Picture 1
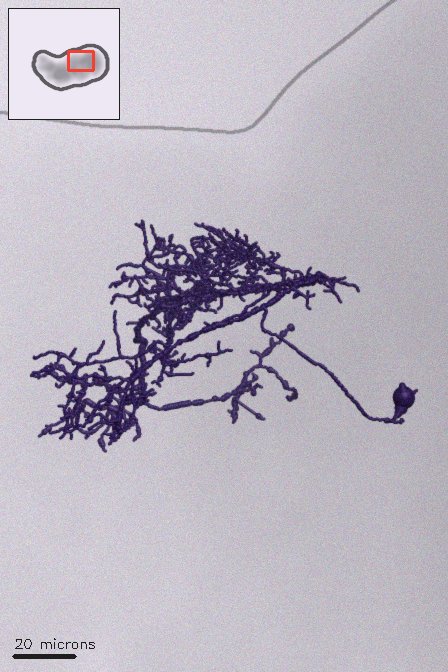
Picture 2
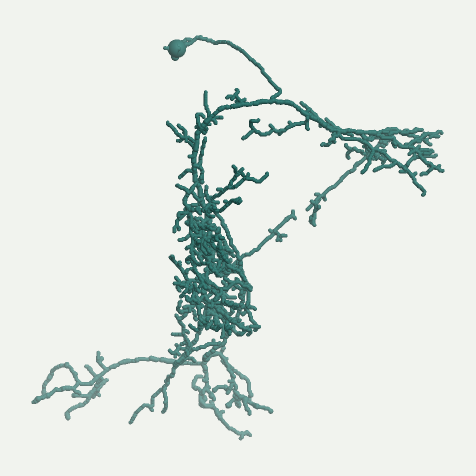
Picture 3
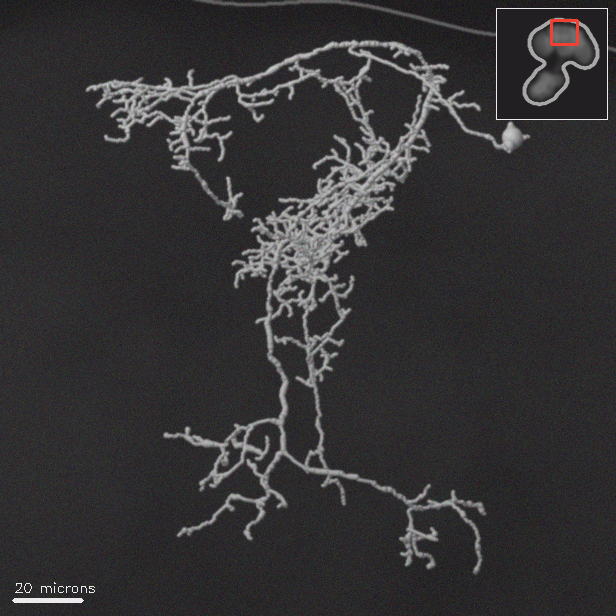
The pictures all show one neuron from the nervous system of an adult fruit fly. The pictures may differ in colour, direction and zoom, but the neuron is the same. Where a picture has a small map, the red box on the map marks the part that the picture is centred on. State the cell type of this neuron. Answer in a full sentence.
The cell type is SMP080.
